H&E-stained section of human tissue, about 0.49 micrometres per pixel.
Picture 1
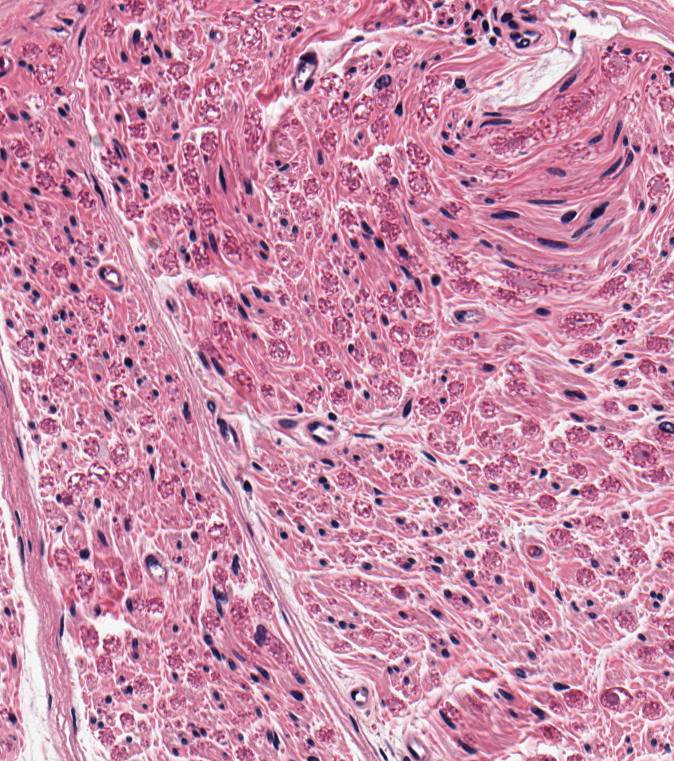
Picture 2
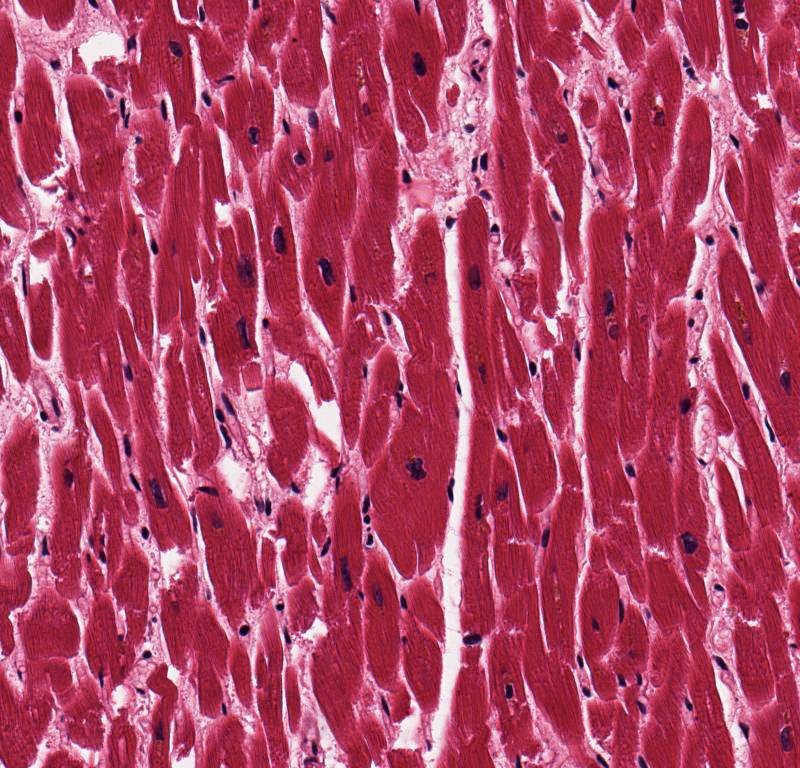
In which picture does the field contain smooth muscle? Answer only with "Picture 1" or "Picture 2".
Picture 1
